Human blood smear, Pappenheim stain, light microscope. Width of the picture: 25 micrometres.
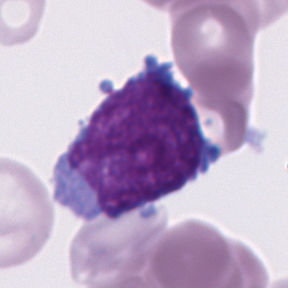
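Myeloblast, the central cell in a stained smear of human peripheral blood. First, the outline is irregular and somewhat angular, with small knob-like blebs projecting from the top and right margins. Next, the nucleus forms a single unlobed mass filling nearly the whole cell. Last, the visible cytoplasm shows no distinct granules.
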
